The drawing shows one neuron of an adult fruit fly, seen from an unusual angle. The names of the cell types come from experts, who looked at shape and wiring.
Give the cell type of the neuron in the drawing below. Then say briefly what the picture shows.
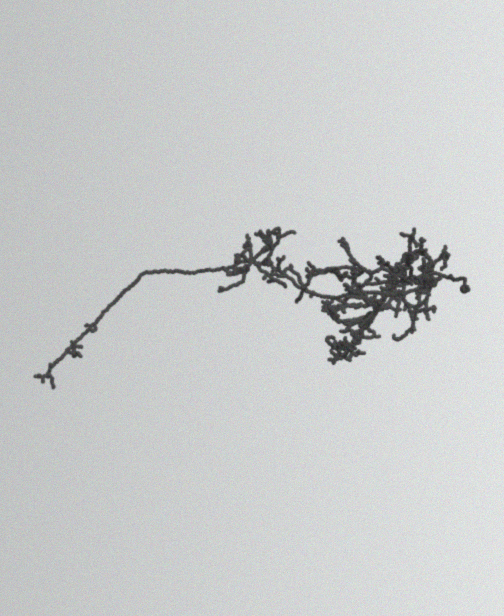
Its cell type is AVLP177_a. It is a central-brain intrinsic neuron. The cell body can be seen on the right of the picture. The picture shows dozens of branch ends.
